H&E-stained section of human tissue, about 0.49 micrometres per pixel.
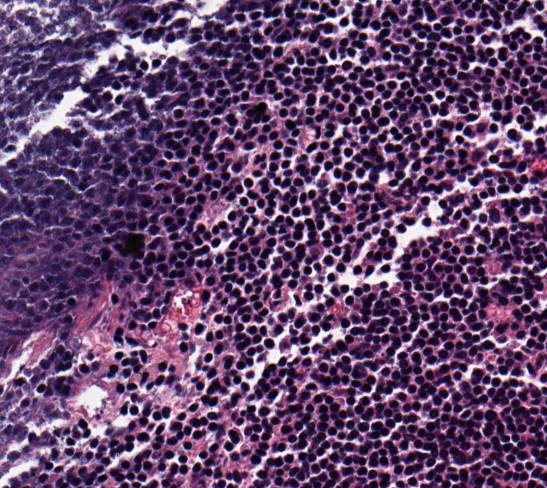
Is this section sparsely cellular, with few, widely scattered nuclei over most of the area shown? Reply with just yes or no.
No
